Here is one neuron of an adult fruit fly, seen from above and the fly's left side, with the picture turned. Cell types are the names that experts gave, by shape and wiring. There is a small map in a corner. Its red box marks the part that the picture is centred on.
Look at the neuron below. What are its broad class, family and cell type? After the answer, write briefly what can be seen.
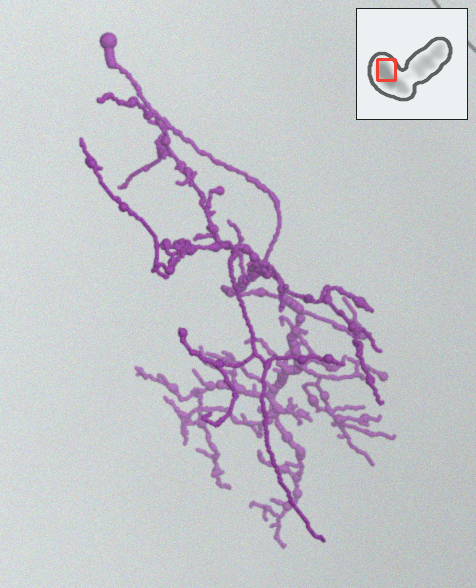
It is a visual projection neuron. Its family is hemilineage VPNp&v1_posterior. The cell type is LoVP17. It lies in the brain. The cell body can be seen at the upper left of the picture. Dozens of branch ends can be seen.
